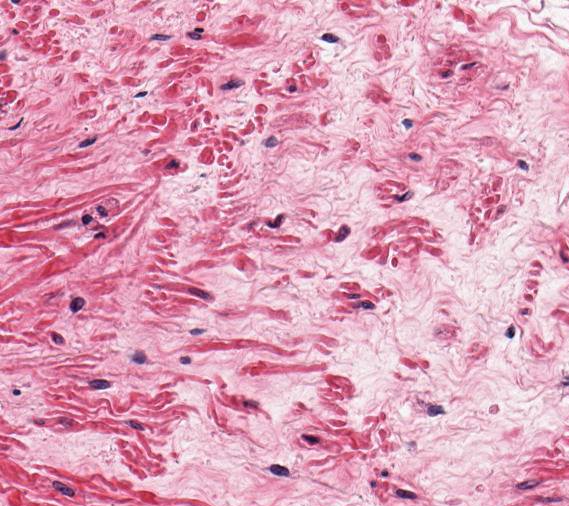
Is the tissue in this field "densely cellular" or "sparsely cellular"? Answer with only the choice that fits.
Sparsely cellular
